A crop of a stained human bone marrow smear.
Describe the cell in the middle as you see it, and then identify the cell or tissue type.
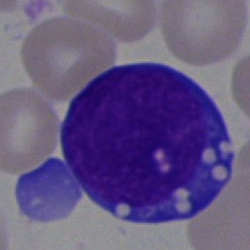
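Smooth-edged, round outline. Chromatin fine, evenly dispersed. Several clear round vacuoles in cytoplasm along right and lower edge. No cytoplasmic granules visible. Blast.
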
